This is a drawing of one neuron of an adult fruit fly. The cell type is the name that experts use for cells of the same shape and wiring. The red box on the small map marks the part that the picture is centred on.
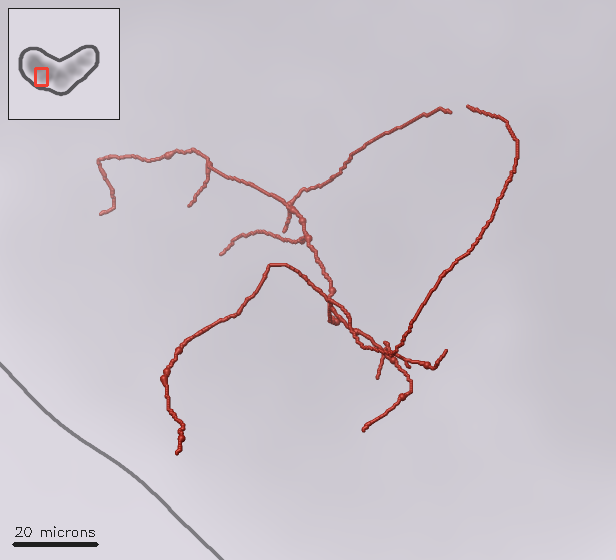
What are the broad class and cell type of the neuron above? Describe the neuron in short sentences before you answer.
No cell body is drawn. From left to right in the picture it spans about 100 microns. There are a dozen or fewer branch ends. It is a sensory neuron entering the brain. Its cell type is GNG655.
